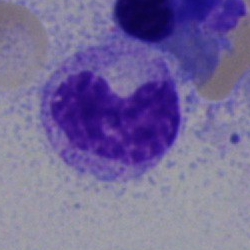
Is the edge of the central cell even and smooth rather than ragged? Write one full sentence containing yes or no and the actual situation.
Yes, the cell has an outline that is smooth instead of rough.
